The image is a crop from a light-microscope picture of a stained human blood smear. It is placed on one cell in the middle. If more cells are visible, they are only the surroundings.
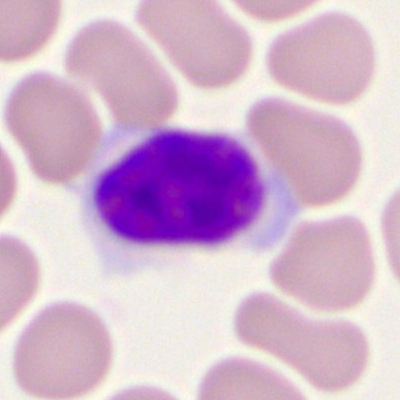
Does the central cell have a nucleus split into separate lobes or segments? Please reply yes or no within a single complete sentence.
No, in this cell the nucleus is one undivided round, oval or kidney-shaped compact mass.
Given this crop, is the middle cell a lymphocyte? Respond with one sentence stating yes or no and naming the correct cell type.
Yes, the cell shown at the crop's centre is a lymphocyte.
